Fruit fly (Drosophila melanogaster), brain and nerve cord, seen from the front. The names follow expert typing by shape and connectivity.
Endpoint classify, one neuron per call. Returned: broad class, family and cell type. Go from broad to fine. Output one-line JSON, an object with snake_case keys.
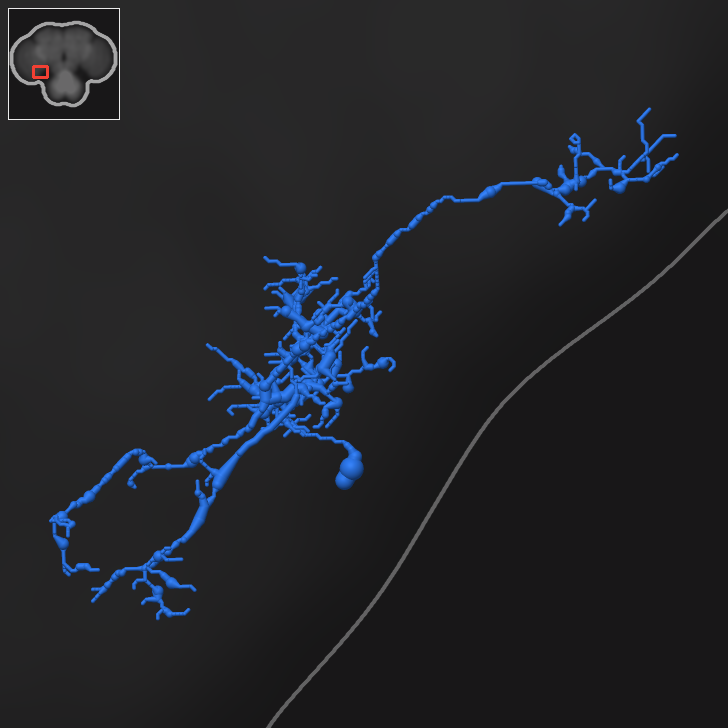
{"broad_class": "optic-lobe intrinsic neuron", "family": "Y", "cell_type": "Y12"}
